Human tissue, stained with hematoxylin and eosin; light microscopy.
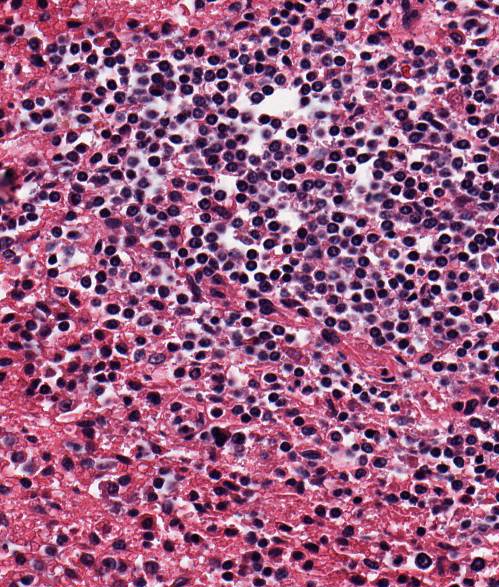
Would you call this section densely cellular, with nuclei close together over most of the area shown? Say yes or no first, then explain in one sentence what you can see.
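Yes. The whole field is a diffuse sheet of closely packed small round cells without any glands or epithelium.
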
